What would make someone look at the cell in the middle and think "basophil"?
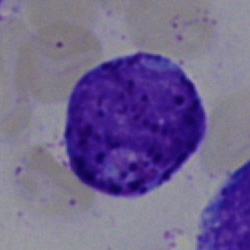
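In this picture, the cell is a basophil. The outline of its nucleus cannot be followed, hidden by the dense stain and granules.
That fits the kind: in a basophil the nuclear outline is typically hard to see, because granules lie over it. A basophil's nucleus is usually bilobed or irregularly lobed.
Here that shape cannot be made out, since the outline is hidden. Many dark purple-black granules are scattered across the entire cell, and a paler lilac patch lies in its lower part. No projections stand out from the cell surface.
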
